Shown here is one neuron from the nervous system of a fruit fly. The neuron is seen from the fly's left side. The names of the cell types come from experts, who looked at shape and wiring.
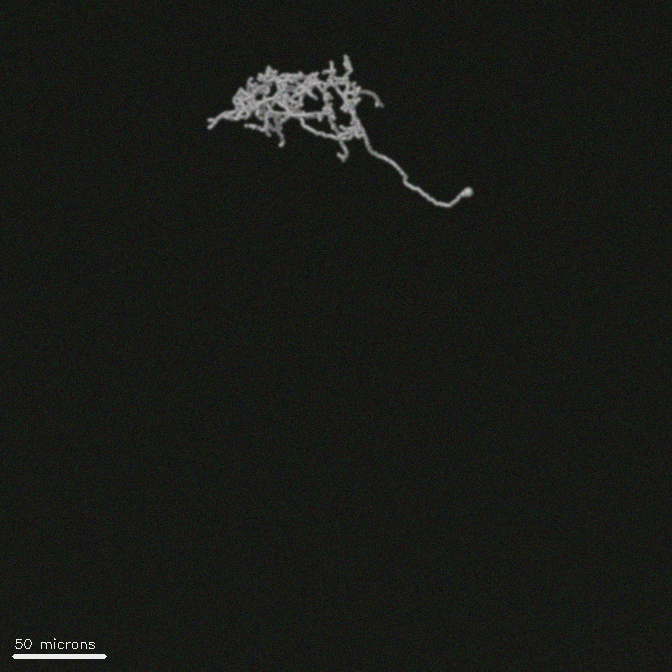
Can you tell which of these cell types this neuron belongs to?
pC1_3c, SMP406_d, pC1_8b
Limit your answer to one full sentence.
This neuron is a member of the SMP406_d cell type.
